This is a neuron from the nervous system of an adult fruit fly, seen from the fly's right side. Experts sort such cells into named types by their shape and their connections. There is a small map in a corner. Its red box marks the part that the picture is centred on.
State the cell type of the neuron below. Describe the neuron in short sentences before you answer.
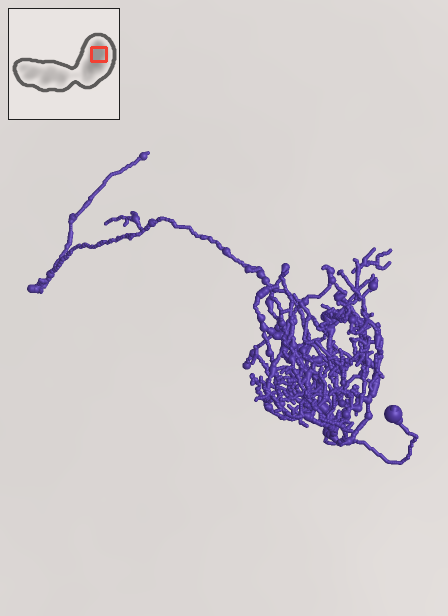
Dozens of branch ends can be seen. As drawn here it is about as wide as it is tall. It is a central-brain intrinsic neuron. It is of cell type AOTU008.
